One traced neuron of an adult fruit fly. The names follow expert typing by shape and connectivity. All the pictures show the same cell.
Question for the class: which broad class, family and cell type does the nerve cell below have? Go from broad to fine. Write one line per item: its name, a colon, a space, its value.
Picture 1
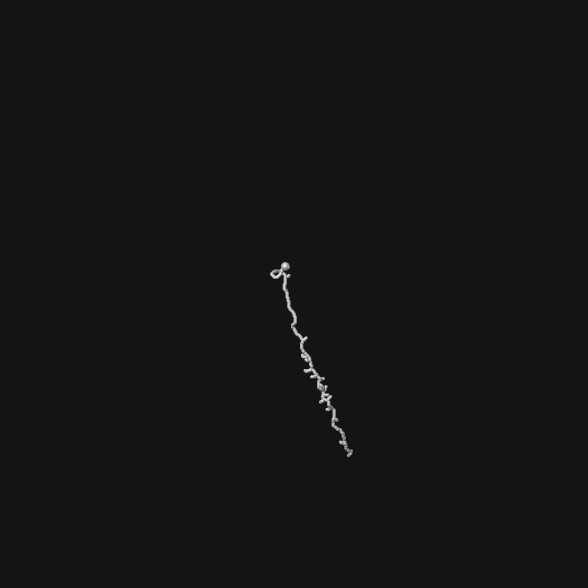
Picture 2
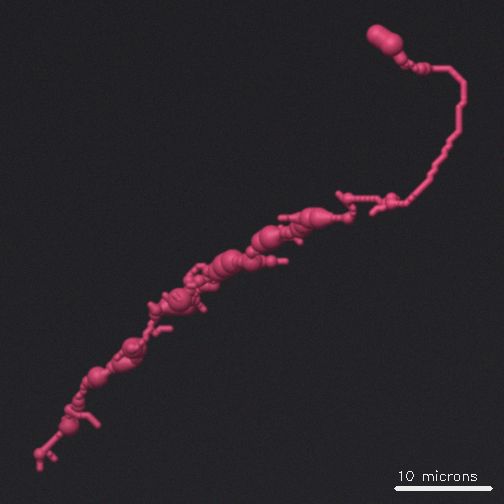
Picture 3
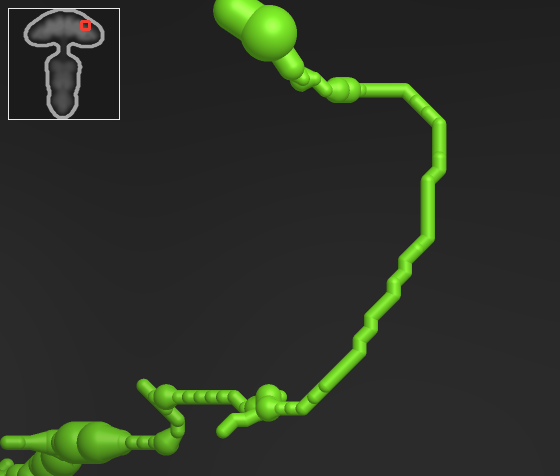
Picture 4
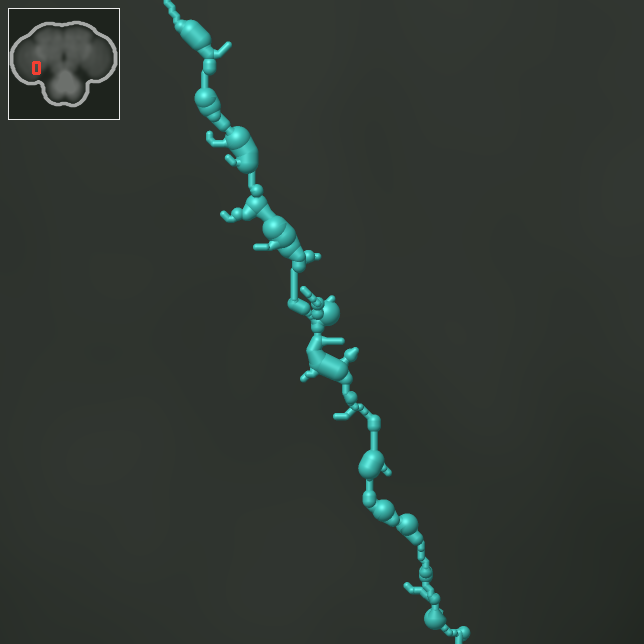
broad class: optic-lobe intrinsic neuron
family: Dm
cell type: Dm3c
